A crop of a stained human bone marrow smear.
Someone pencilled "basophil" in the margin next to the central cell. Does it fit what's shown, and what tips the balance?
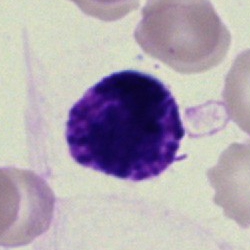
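No distinct rim of pale cytoplasm is visible around the dark-staining mass, a feature that goes with basophil rather than segmented neutrophil.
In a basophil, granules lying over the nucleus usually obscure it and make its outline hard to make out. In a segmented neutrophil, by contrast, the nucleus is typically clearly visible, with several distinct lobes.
Lighter purple patches appear mainly along the left and lower parts of the cell. The outline is roughly round, no nucleoli or clear vacuoles can be seen, and a short thin projection extends from the lower right edge. The name basophil fits.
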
